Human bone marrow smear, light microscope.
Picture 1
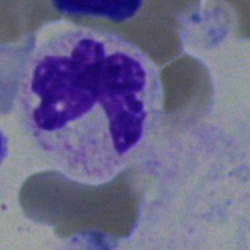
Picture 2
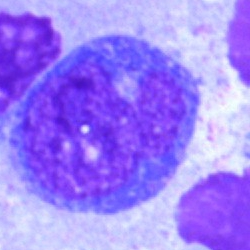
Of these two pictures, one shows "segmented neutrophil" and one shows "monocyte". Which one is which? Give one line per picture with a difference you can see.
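Picture 1 is a segmented neutrophil. The cytoplasm is plentiful and pale greyish-pink, mostly below and around the nucleus.
Picture 2 is a monocyte. The cytoplasm forms only a thin rim around the nucleus.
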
